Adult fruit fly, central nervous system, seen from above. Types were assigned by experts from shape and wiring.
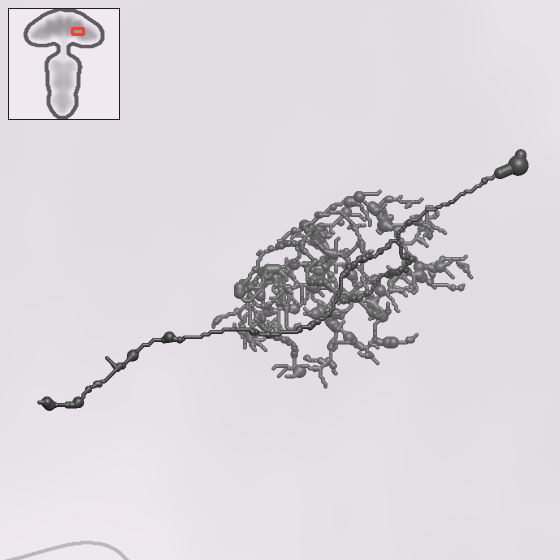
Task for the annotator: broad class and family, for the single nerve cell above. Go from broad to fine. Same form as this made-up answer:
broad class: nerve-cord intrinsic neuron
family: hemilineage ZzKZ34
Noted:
broad class: visual projection neuron
family: LC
